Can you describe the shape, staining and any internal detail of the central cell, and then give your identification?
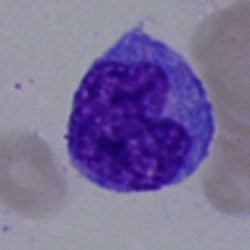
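First, the outline is roughly round, with a small pointed tip at the top. Next, the nucleus is irregular and folded, indented on its right side, and fills most of the cell. Last, the cytoplasm's widest rim lies at the upper right. This is a monocyte.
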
